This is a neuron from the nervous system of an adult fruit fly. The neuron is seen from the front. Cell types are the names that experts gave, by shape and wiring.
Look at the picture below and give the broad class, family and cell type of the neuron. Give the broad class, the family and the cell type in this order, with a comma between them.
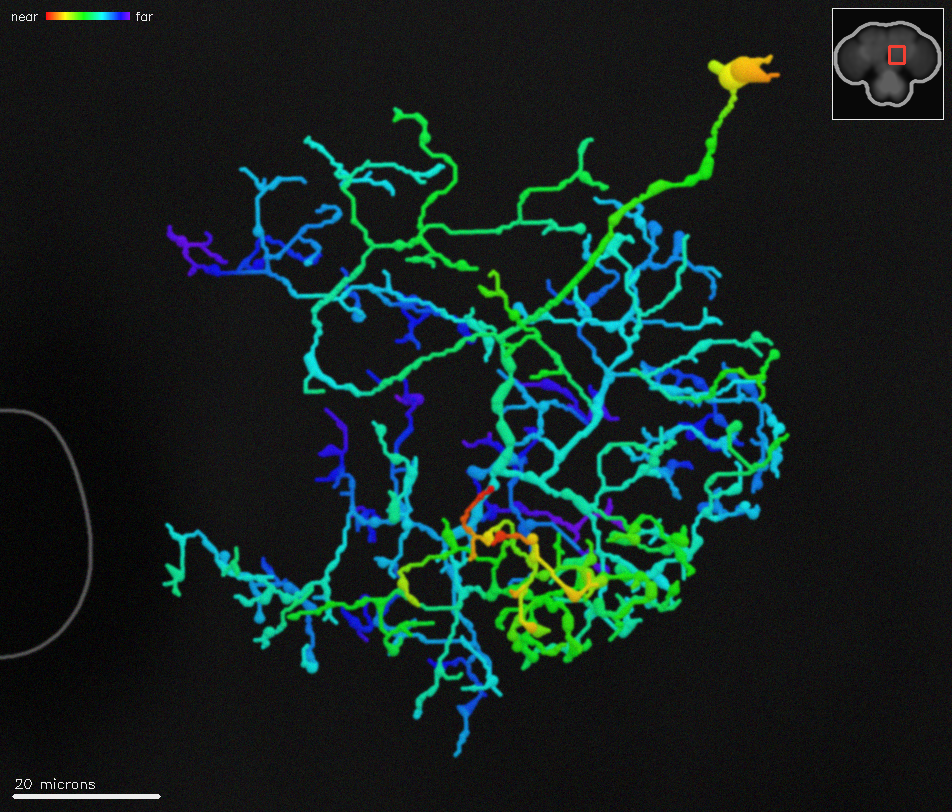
central-brain intrinsic neuron, hemilineage ALl1_dorsal, lLN2R_a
